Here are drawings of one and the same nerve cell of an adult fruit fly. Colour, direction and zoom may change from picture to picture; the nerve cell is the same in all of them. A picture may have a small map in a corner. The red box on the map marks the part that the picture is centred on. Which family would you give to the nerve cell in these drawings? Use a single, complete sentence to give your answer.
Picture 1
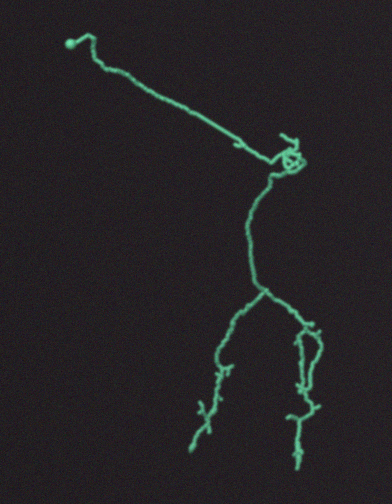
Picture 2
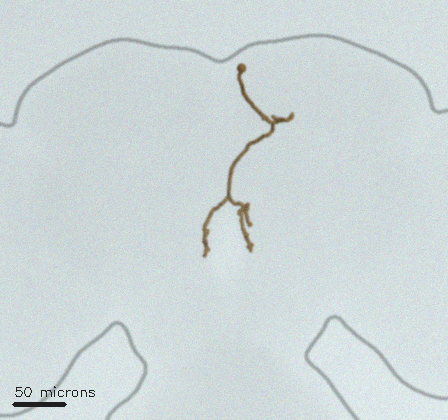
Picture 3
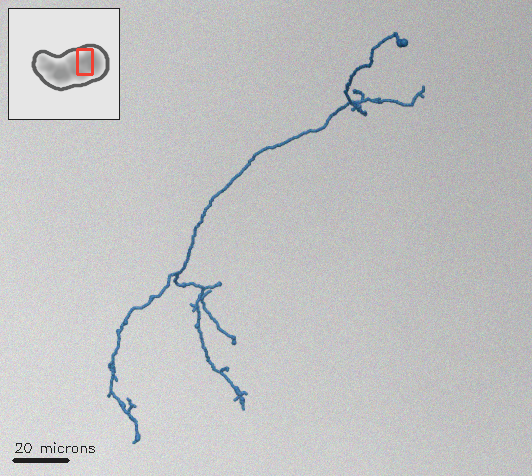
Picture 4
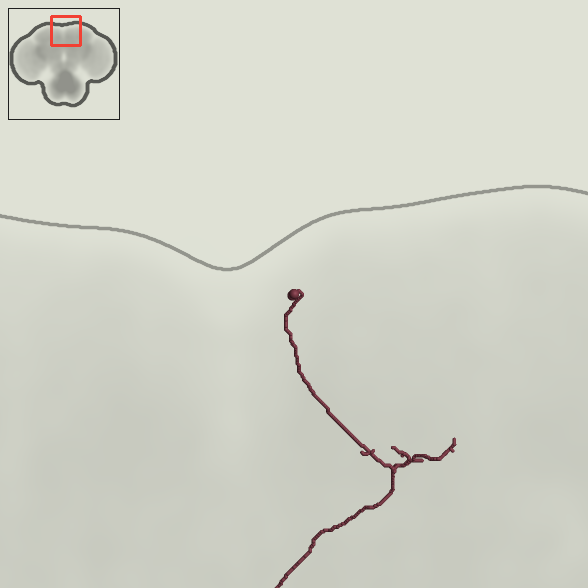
The nerve cell has the family hemilineage SMPad2.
